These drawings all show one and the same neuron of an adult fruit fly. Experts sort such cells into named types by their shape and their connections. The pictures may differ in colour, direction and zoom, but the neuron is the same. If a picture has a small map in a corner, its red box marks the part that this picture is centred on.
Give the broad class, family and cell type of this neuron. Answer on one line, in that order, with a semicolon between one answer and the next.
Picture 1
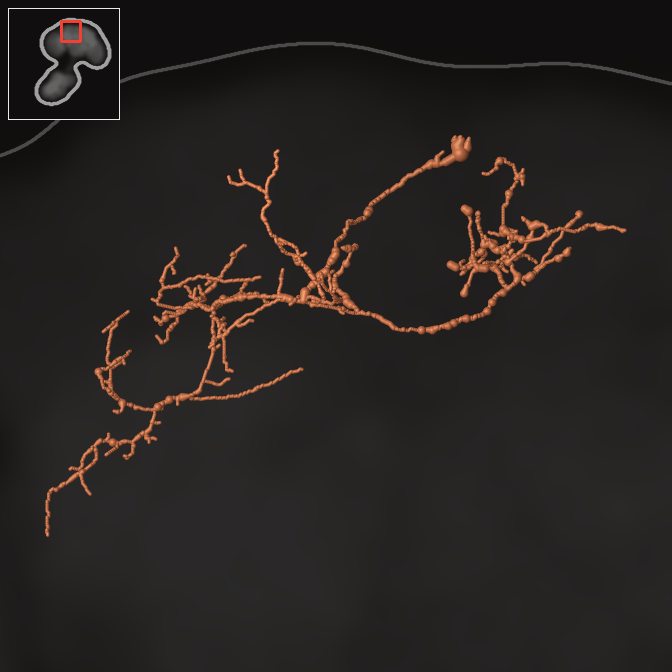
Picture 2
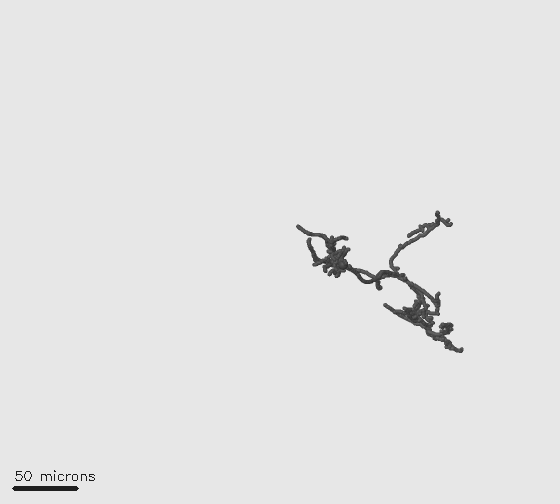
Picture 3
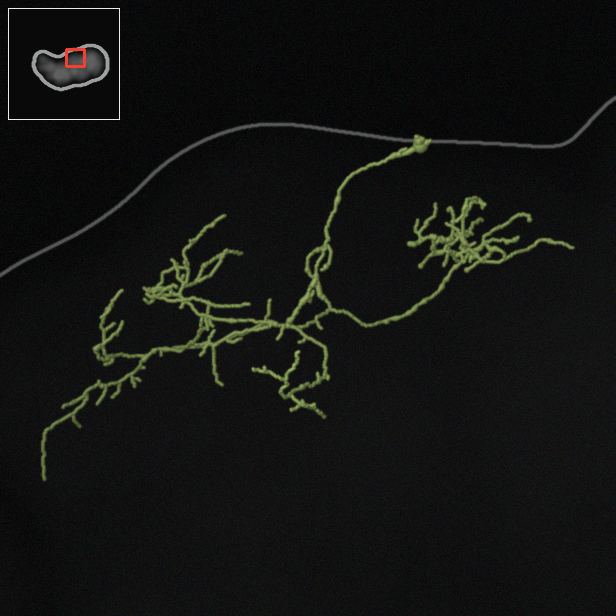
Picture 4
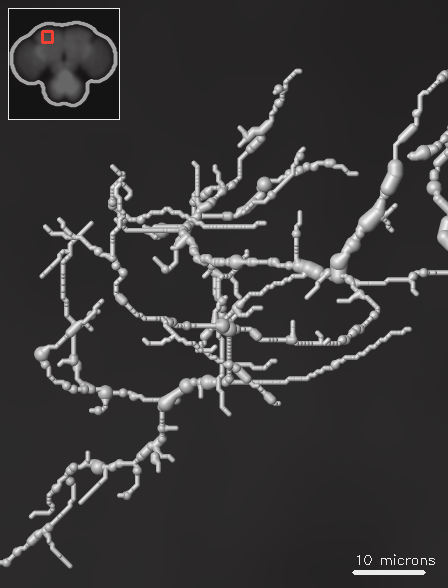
central-brain intrinsic neuron; hemilineage SMPp&v1_posterior; SMP344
